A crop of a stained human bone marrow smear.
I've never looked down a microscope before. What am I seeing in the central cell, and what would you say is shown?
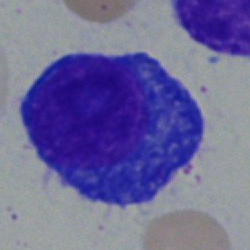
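Here the outline is roughly oval, its border slightly uneven. The cytoplasm stains a deep blue, and on the right side it holds many small pale spots. From the lower border, a few fine thread-like strands extend outward. This cell is a plasma cell.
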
